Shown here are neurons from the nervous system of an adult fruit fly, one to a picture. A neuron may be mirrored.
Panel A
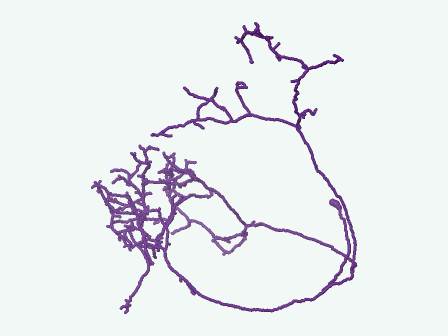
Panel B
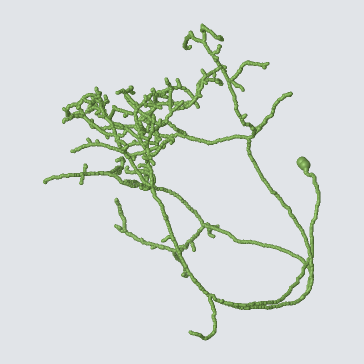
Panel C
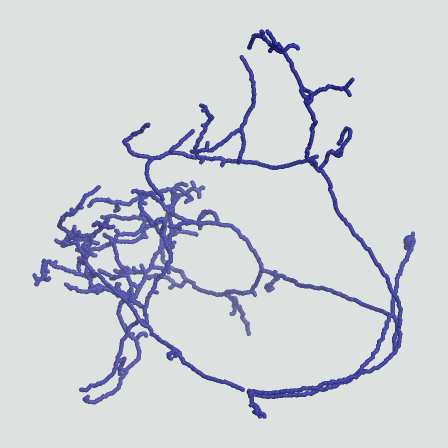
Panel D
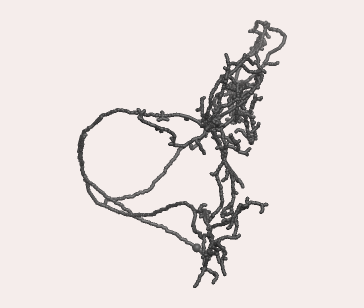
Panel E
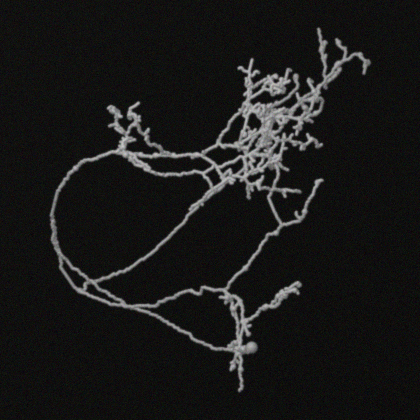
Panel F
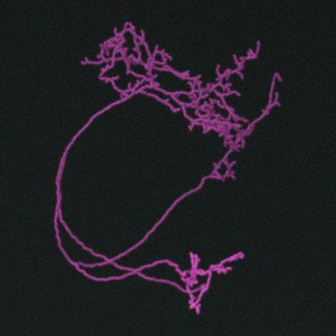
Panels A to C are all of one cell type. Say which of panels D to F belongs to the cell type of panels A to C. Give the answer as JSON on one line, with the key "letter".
{"letter": "E"}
